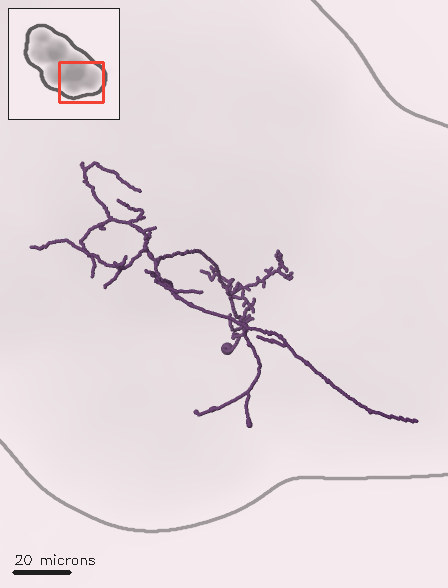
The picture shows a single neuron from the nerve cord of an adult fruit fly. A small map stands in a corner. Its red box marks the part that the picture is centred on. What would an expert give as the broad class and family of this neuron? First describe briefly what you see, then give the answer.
By the scale bar it is about 140 microns wide in this view. As drawn here it is wider than it is tall. It is an ascending neuron. The family is hemilineage 12B.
